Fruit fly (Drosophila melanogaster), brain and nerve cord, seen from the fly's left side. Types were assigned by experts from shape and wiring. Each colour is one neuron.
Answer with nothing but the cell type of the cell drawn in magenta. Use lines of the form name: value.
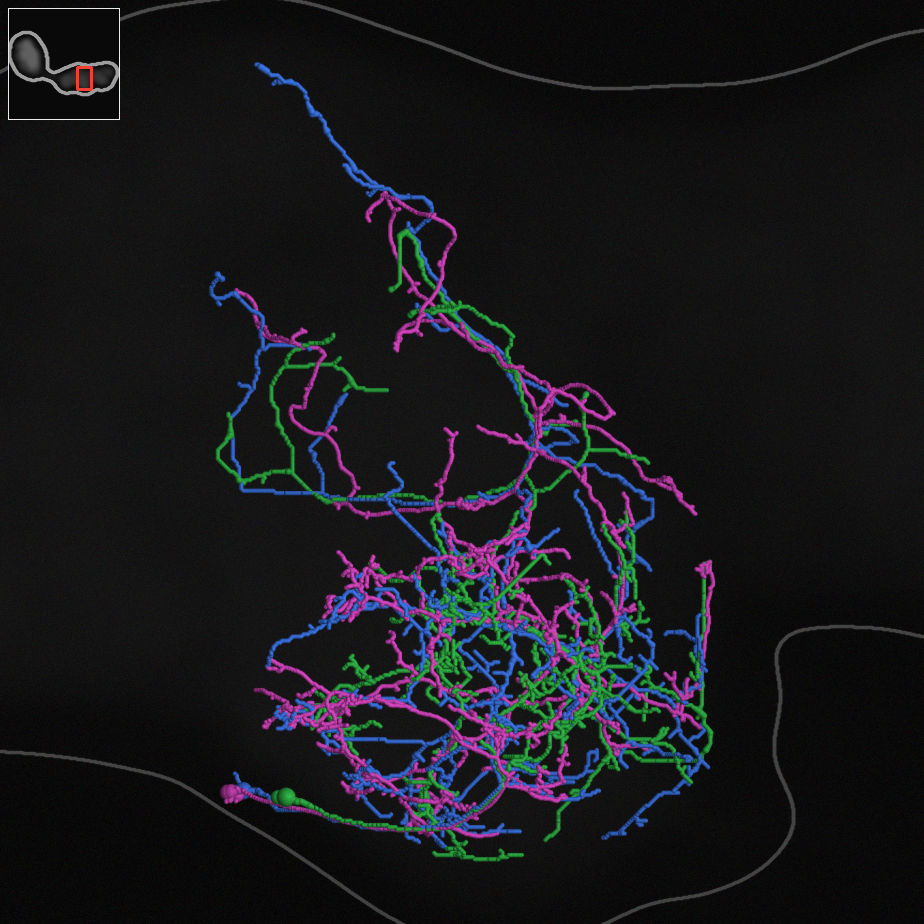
cell type: IN04B055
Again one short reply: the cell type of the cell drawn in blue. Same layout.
cell type: IN04B058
